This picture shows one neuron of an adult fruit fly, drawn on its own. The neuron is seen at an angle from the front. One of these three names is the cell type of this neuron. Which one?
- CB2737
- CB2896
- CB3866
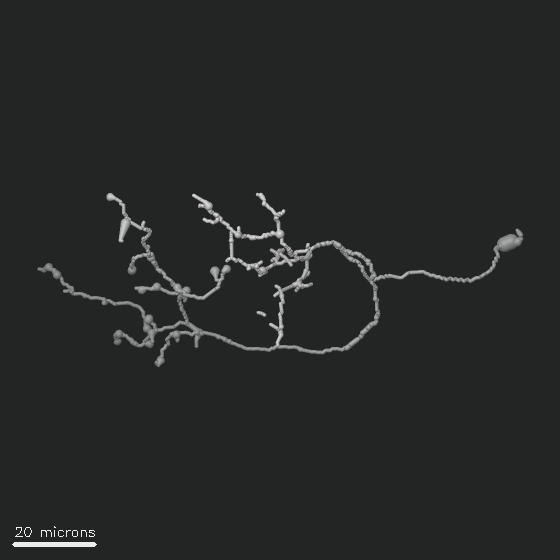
CB2737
